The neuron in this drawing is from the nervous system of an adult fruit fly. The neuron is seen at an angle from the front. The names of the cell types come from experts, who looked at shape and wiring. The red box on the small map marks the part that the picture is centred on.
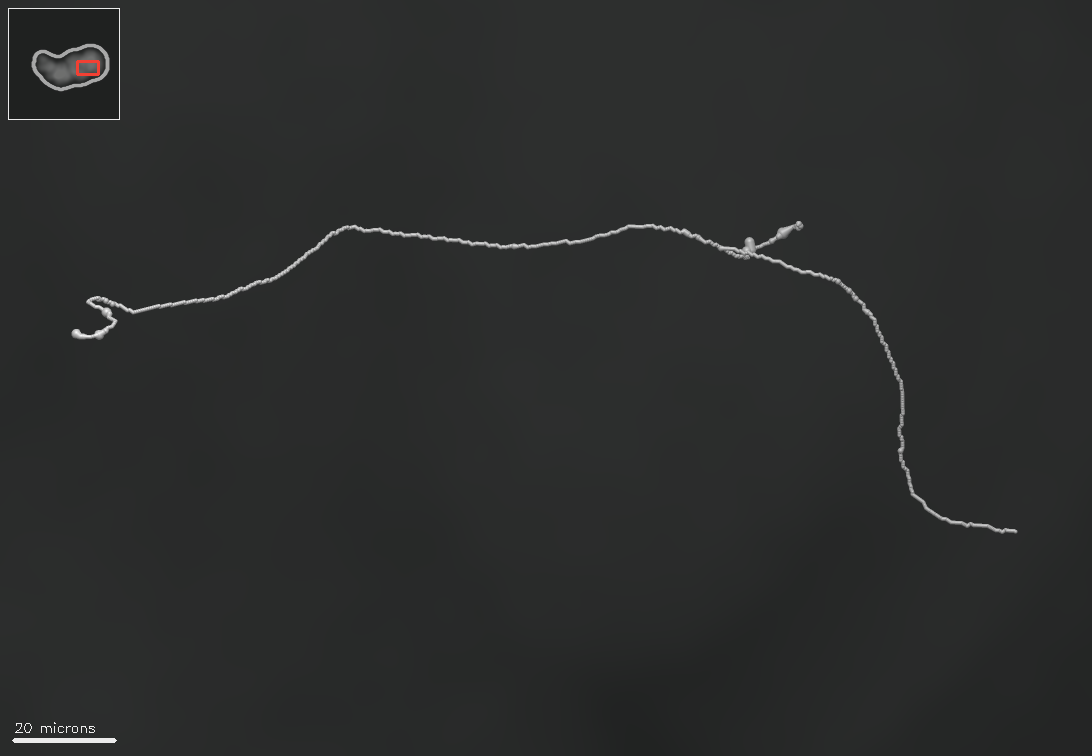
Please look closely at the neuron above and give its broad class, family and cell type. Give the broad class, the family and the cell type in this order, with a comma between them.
sensory neuron entering the brain, class olfactory, ORN_DL3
